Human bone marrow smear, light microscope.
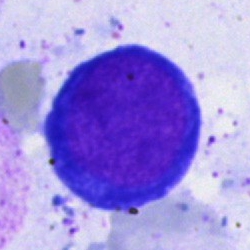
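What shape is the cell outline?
Round and smooth.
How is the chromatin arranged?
Fine and evenly spread.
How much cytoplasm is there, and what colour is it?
Only a thin rim around the nucleus, deep blue.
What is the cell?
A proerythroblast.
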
